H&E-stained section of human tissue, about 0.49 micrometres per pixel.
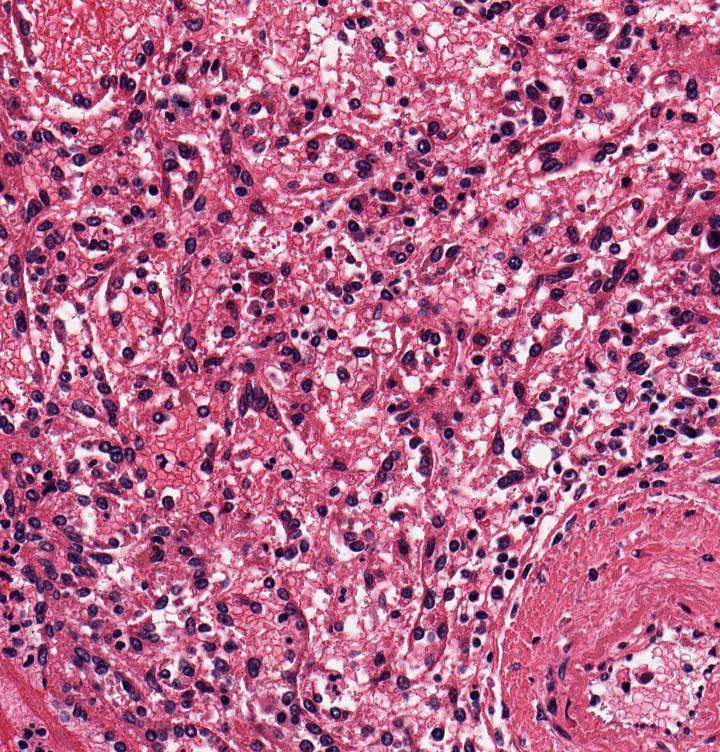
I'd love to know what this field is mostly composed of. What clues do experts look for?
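Red pulp of the spleen, as far as I can judge. Small, round, dark nuclei are scattered everywhere, and elongated, spindle-shaped nuclei turn up among them in every part.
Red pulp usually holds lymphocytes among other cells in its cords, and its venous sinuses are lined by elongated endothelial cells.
Between the nuclei the background forms a meshwork of small rounded clear spaces with thin pink rims. In the lower right corner sits a thick-walled vessel, its wall in concentric pink layers.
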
